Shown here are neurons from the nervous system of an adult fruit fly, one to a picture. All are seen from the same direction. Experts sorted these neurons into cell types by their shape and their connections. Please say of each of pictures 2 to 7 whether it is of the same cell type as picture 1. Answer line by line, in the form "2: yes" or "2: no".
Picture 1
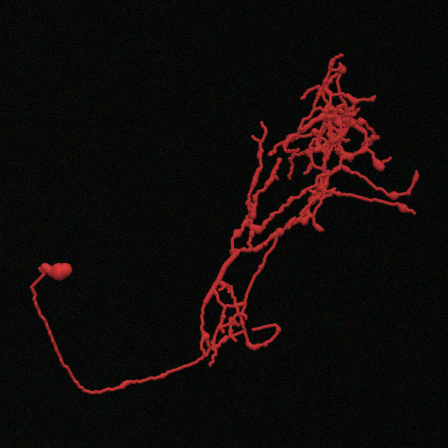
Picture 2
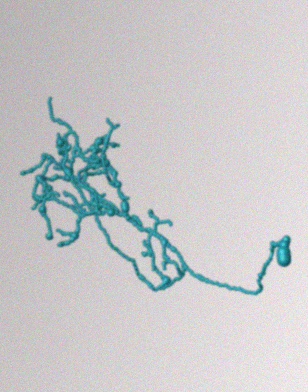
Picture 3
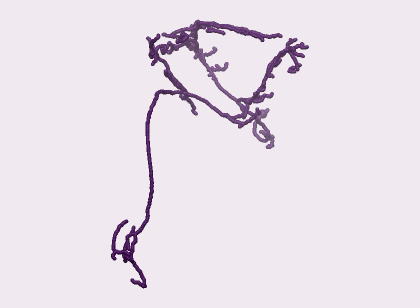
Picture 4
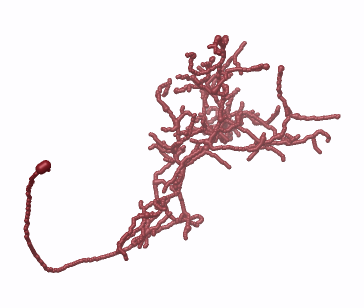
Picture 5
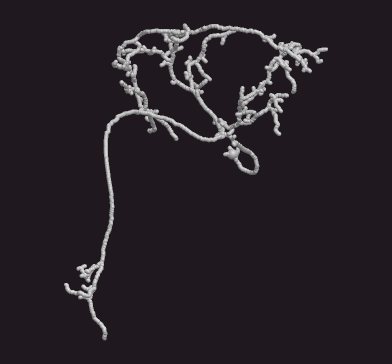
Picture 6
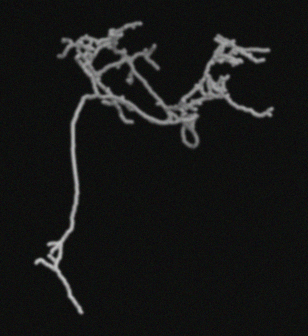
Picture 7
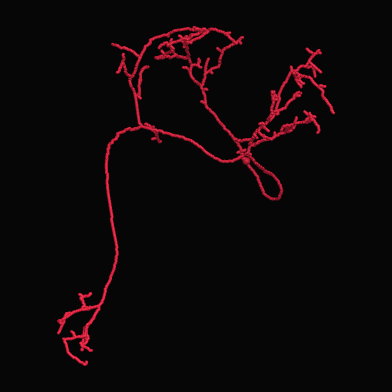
2: yes
3: no
4: yes
5: no
6: no
7: no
